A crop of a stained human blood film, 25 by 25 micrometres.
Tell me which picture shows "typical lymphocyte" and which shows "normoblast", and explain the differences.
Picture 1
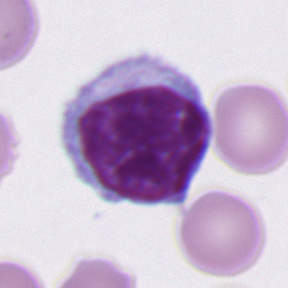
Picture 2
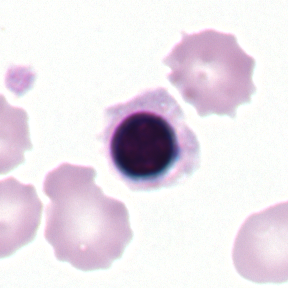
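Picture 1 is the typical lymphocyte; picture 2 is the normoblast. Cytoplasm. In the typical lymphocyte it is pale greyish-blue.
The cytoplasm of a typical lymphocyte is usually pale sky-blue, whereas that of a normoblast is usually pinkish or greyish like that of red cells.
Nucleus. The normoblast's nucleus is round in outline and about 6 micrometres across, with very dark, densely condensed chromatin that looks almost uniform throughout.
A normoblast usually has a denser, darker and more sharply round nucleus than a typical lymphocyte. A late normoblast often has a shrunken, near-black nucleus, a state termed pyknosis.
The lymphocyte's nucleus is about 11 micrometres across and fills about 70% of the area of a cell about 13 micrometres across. Outline. The normoblast is irregular and somewhat angular rather than smoothly round, while the lymphocyte's edge is slightly frayed and irregular, most clearly along the upper left. Shared features. Neither nucleus shows nucleoli, and neither cytoplasm shows distinct granules; the normoblast also has no visible vacuoles.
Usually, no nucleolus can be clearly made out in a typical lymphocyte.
Surroundings. A red cell lies just beside the lymphocyte's right edge, and red cells with scalloped, crenated edges lie near the normoblast without touching it.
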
